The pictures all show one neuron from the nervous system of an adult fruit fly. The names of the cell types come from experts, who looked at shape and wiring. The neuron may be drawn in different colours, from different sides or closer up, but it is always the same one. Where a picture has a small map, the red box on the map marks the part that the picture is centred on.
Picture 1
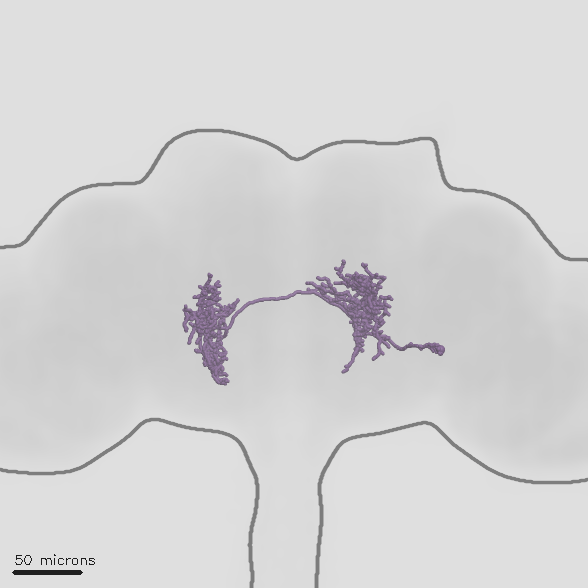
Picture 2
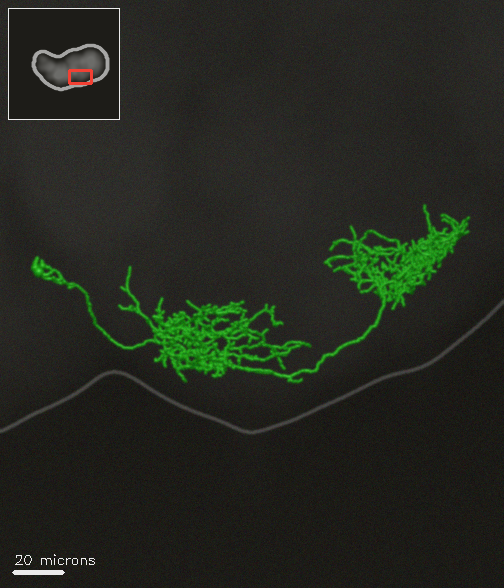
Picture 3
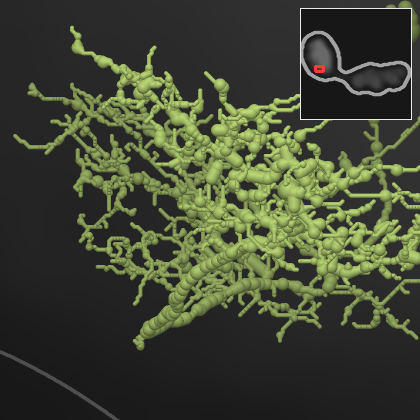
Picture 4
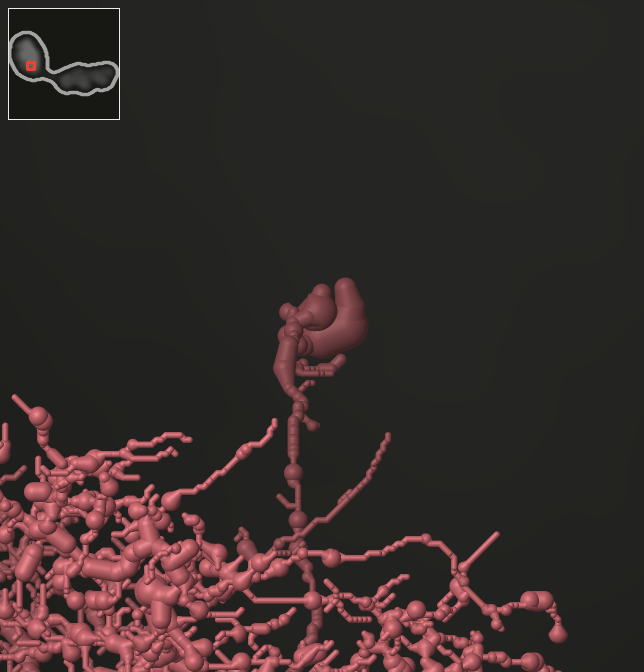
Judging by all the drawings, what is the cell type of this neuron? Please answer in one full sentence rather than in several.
The cell type GNG552 is the type of this neuron.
